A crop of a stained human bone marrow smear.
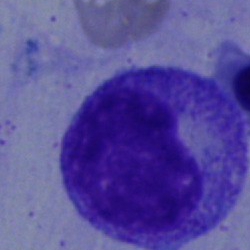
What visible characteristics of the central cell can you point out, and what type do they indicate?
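Roughly round outline on this one. Its cytoplasm is bluish-purple and holds fine purple granules. There's also a pale, almost clear zone tucked into the notch of the nucleus. What you're looking at is a myelocyte.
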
